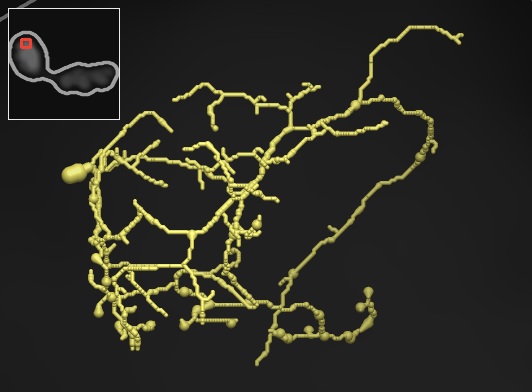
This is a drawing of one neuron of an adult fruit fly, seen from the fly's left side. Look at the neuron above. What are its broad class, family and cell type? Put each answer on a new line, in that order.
central-brain intrinsic neuron
hemilineage SLPad1_anterior
CB3276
